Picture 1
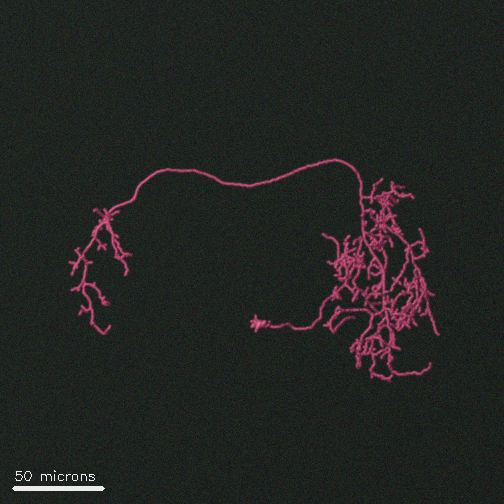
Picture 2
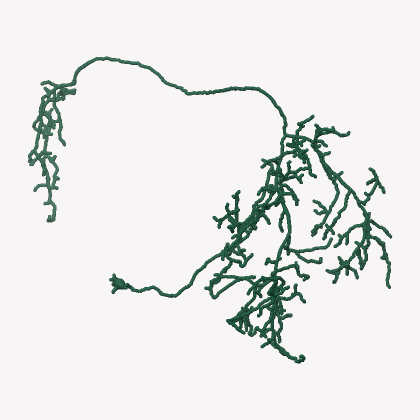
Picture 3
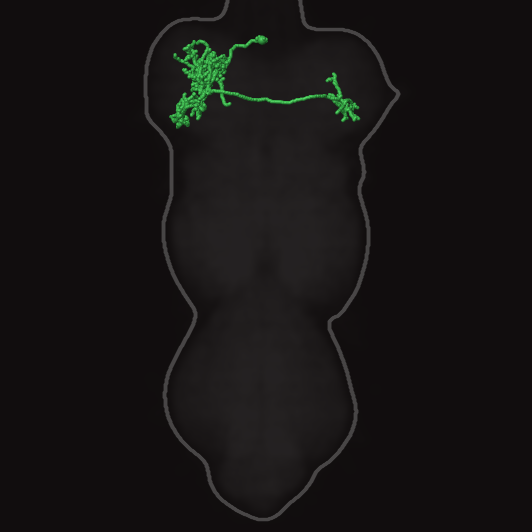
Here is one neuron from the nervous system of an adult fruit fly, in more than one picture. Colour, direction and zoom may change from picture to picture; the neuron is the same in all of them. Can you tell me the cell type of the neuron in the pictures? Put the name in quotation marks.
"IN14B005"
